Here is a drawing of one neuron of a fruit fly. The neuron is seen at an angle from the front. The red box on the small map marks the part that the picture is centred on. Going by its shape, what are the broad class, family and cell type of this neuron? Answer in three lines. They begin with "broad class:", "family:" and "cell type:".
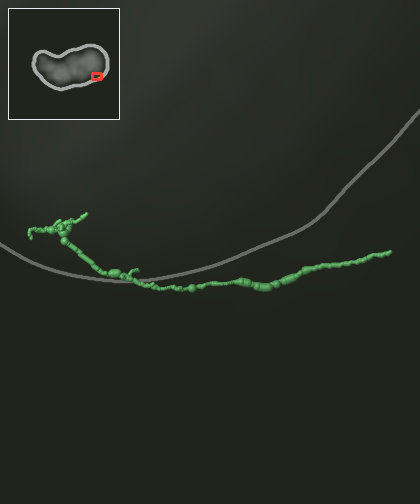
broad class: optic-lobe intrinsic neuron
family: L
cell type: L3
